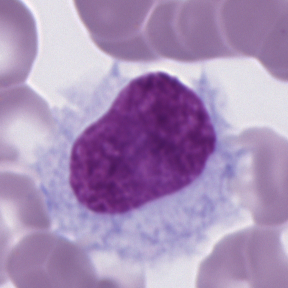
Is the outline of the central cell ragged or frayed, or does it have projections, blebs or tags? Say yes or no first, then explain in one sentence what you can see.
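Yes. The cell border is ragged, with many fine hair-like projections all around it.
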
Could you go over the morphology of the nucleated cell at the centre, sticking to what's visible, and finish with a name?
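Chromatin dark purple, mottled in texture. Cytoplasm pale blue-grey. No distinct red-purple granules and no clear vacuoles in the cytoplasm. Hairy cell.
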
